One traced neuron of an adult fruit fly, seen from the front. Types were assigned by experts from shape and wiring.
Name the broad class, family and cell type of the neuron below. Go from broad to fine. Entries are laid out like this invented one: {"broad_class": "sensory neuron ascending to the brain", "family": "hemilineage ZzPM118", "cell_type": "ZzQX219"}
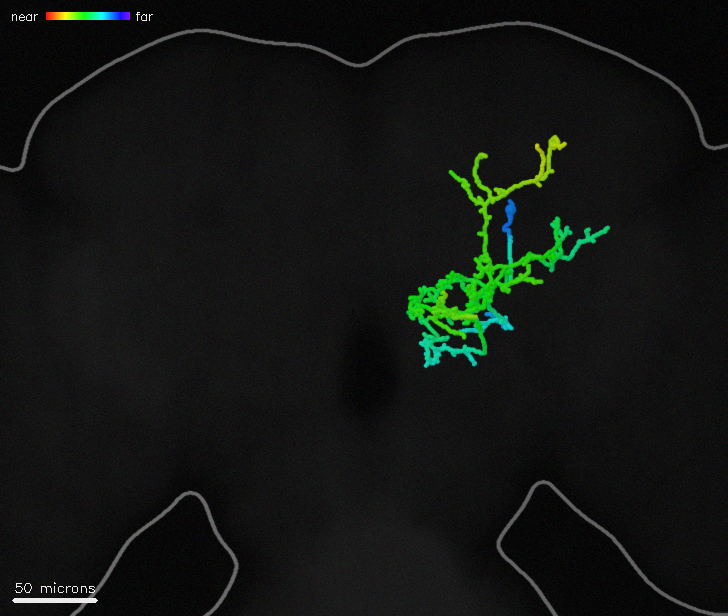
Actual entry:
{"broad_class": "central-brain intrinsic neuron", "family": "hemilineage SMPpv2_ventral", "cell_type": "LAL301m"}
